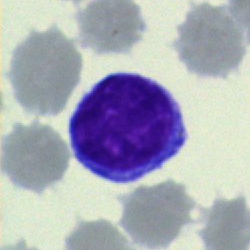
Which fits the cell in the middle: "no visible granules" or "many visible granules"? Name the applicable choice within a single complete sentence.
The cytoplasm of this cell holds no visible granules.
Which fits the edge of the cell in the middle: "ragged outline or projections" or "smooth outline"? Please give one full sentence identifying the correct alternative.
No projections, blebs or ragged parts break the cell's outline.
